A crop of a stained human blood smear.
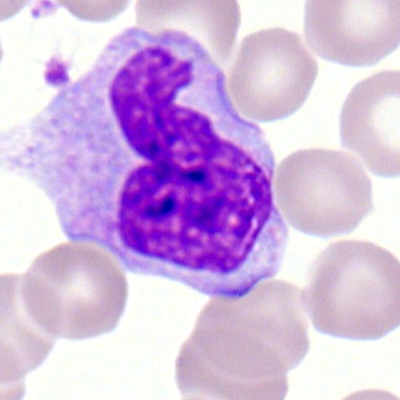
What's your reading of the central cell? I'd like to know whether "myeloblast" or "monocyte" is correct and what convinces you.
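Monocyte, not myeloblast. The cell outline is irregular, with a broad extension of cytoplasm toward the upper left. The cytoplasm is abundant and pale blue-grey, holding fine, dust-like pinkish-purple granules. Its band is wider on the left side of the nucleus than on the right.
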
